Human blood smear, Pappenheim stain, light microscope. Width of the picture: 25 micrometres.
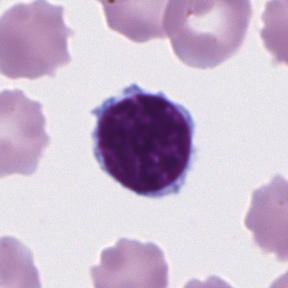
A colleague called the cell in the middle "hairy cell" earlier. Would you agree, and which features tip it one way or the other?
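Cytoplasm: thin pale blue rim around a round nucleus about 8 micrometres across, the nucleus filling about 80% of the cell's area.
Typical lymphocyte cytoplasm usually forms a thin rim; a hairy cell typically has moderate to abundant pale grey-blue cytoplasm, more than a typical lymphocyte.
Thin rim: for typical lymphocyte, against hairy cell.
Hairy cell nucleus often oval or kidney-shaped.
Round nucleus here: sits less well with hairy cell.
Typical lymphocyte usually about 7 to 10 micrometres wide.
Cell about 9 micrometres across: for typical lymphocyte.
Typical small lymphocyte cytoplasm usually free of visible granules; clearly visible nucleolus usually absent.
No granules, no nucleolus seen: both for typical lymphocyte. Also seen: chromatin dense, dark purple, coarsely clumped; no vacuoles; cell edge ragged with small tufts, most marked at upper left. Verdict: not hairy cell; typical lymphocyte.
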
